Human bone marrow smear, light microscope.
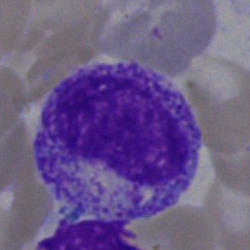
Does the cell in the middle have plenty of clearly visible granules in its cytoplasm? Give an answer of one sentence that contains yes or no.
Yes, visible granules are present in great number in its cytoplasm.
